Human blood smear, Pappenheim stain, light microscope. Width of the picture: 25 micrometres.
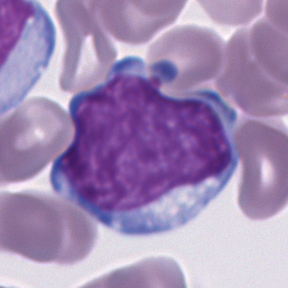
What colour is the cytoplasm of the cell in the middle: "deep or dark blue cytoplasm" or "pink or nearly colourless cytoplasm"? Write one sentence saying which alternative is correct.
The cell's cytoplasm has a deep or dark blue colour.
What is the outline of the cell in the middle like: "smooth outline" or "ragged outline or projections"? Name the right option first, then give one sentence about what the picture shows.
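Ragged outline or projections. The cell outline is irregular rather than smoothly round.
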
